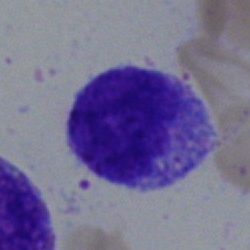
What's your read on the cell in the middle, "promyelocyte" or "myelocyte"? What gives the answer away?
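This cell is a myelocyte rather than a promyelocyte. Its chromatin stains a deep purple with a mottled texture. The lower right part of the cell is paler and speckled with small light spots, and the surface carries no hair-like or bleb-like projections. Just beyond its right edge lie pale greyish cells without nuclei.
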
